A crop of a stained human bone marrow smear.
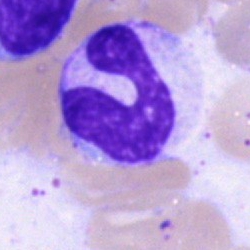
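Band neutrophil, central cell, with a roughly round and smooth outline. The hollow formed by the bend of the nucleus opens toward the left side of the cell. Chromatin is dense and stains dark purple. No nucleoli are visible in the nucleus.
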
